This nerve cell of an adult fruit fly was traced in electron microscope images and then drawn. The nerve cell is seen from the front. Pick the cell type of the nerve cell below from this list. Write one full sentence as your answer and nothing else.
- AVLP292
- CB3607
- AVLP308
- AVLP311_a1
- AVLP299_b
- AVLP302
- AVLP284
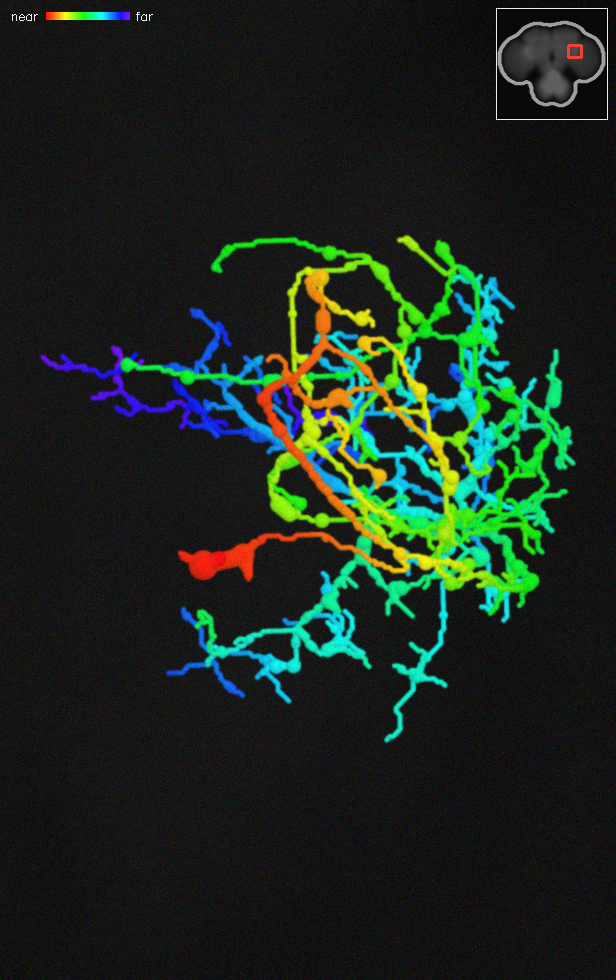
This particular nerve cell has the cell type AVLP311_a1.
